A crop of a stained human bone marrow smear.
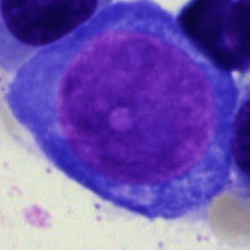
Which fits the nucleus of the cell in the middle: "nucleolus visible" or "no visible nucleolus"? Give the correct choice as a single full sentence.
In its nucleus, at least one nucleolus is visible.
